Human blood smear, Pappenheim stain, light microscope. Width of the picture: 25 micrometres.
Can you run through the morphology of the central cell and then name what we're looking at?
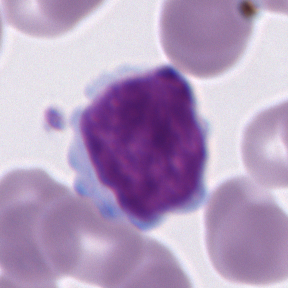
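Nucleus first: a single unlobed mass with a somewhat angular outline, about 13 by 11 micrometres, filling nearly the whole cell. Cytoplasm second: only a narrow rim is left, and it is pale blue. Third, on the left side that cytoplasm bulges into small rounded blebs. It is a typical lymphocyte.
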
